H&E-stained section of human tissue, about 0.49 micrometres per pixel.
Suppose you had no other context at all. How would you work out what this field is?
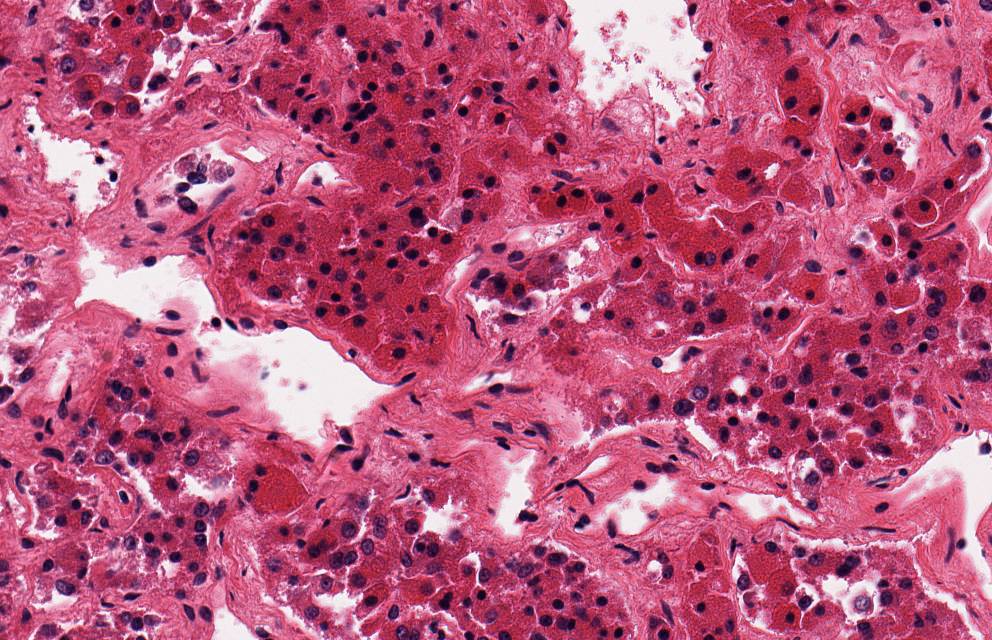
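Dominating the field is the pars distalis of the pituitary. Its cells lie throughout in irregular nests and clusters, divided by bands of pale pink fibrous tissue.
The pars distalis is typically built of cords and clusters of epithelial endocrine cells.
The nested cells are polygonal, with abundant deep red granular cytoplasm and, in most, a single roughly central nucleus.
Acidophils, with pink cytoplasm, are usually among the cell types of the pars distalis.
Thin, elongated, spindle-shaped nuclei are scattered within the pale pink bands.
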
